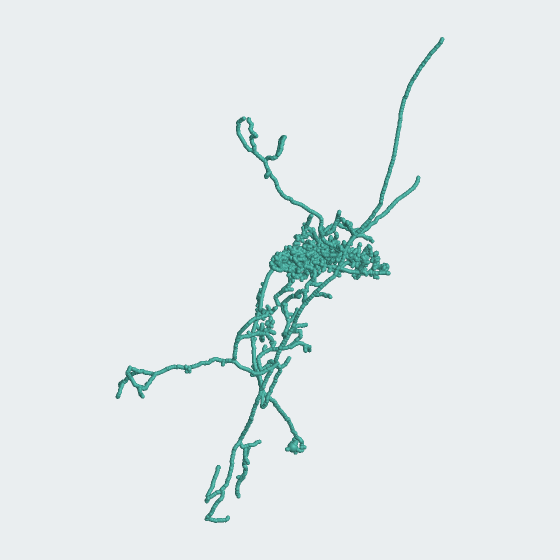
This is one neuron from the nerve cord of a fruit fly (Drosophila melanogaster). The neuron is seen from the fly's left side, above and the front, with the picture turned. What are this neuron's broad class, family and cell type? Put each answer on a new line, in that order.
ascending neuron
hemilineage 23B
AN23B001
